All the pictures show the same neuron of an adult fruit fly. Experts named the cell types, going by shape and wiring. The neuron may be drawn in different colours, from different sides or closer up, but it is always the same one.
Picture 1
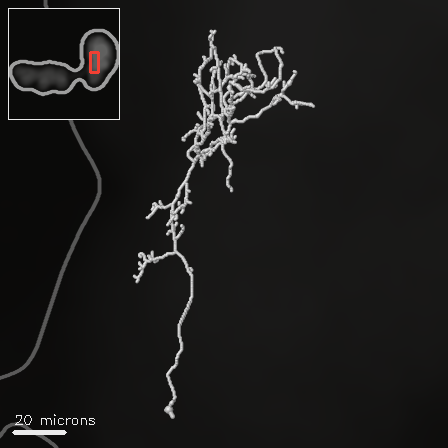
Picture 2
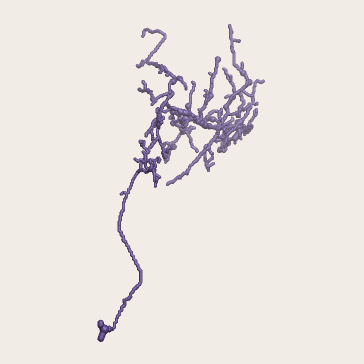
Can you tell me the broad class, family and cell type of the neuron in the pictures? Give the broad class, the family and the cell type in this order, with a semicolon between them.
central-brain intrinsic neuron; hemilineage LB3; CB2235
